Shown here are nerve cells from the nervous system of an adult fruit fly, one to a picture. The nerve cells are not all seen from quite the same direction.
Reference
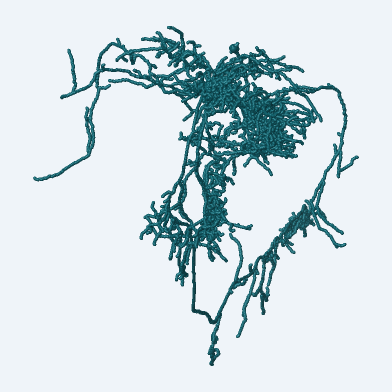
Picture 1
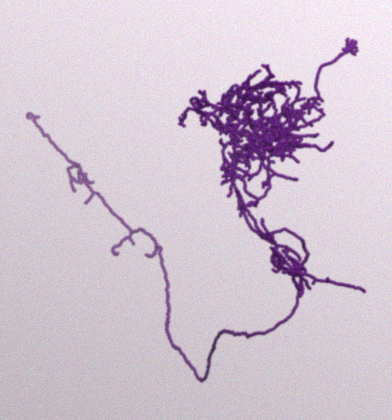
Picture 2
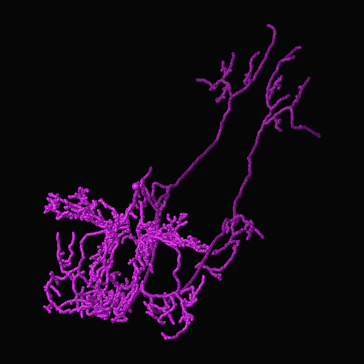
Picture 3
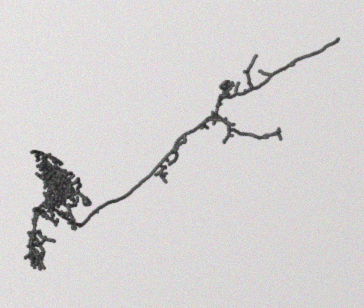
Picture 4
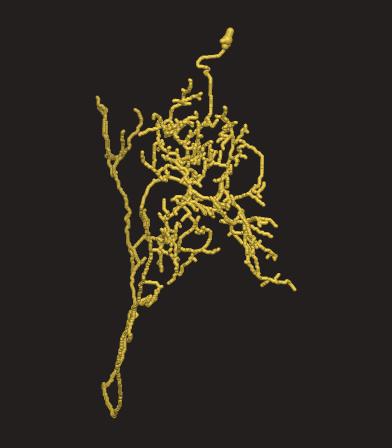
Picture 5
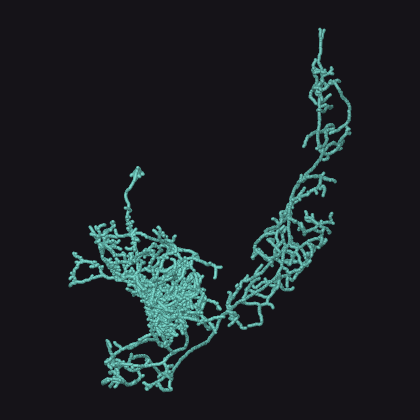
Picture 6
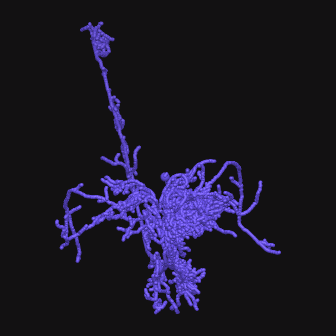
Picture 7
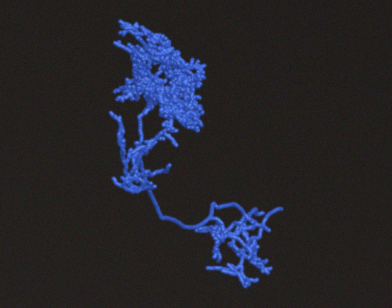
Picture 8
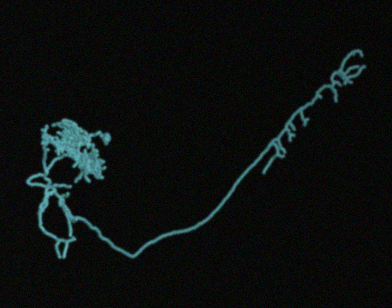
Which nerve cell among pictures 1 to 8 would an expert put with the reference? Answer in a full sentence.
The nerve cell in picture 6 is of the same cell type.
